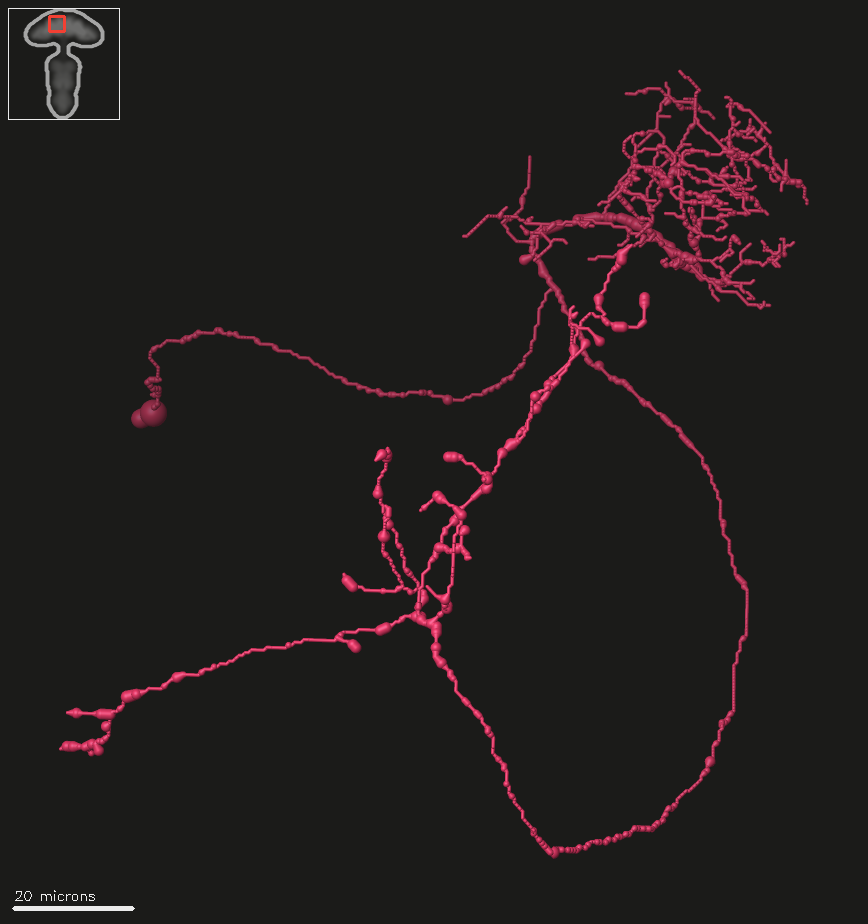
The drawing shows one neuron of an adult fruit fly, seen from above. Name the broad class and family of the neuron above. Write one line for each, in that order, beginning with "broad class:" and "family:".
broad class: central-brain intrinsic neuron
family: hemilineage ALlv1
